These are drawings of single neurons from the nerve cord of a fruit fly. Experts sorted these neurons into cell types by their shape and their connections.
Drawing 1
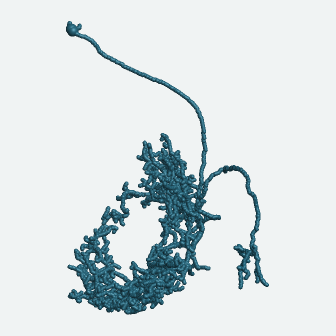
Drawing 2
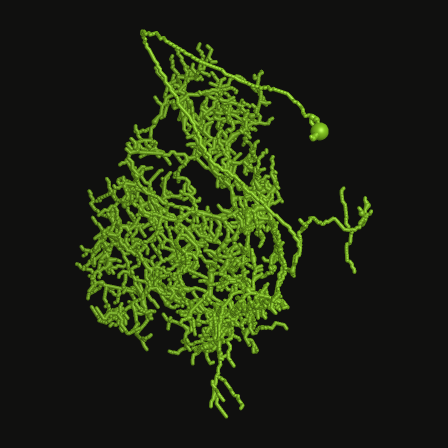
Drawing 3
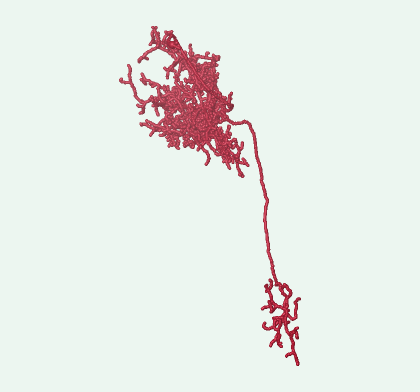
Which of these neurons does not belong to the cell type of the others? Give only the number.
2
